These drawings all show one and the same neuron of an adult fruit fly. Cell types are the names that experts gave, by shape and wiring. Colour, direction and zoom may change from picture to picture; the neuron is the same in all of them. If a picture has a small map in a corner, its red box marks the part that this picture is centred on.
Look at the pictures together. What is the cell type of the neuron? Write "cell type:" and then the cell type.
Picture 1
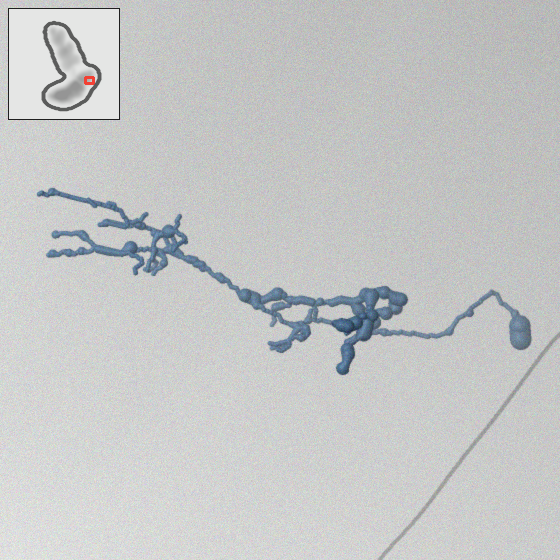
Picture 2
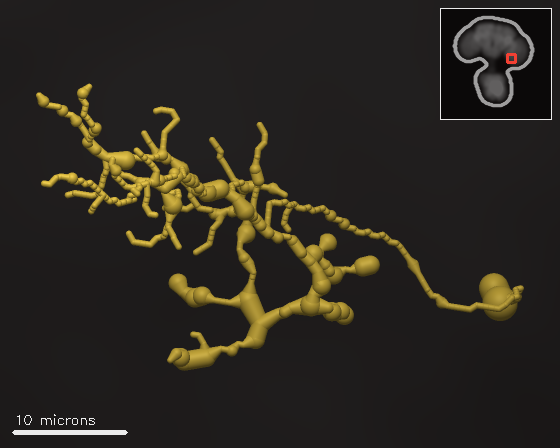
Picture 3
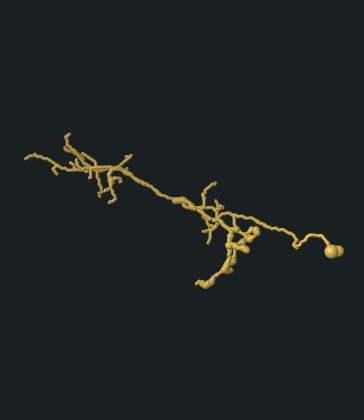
cell type: Mi13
